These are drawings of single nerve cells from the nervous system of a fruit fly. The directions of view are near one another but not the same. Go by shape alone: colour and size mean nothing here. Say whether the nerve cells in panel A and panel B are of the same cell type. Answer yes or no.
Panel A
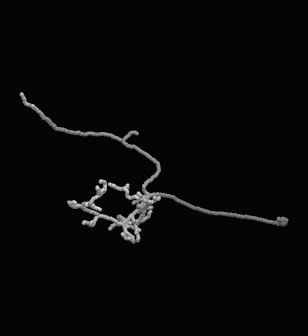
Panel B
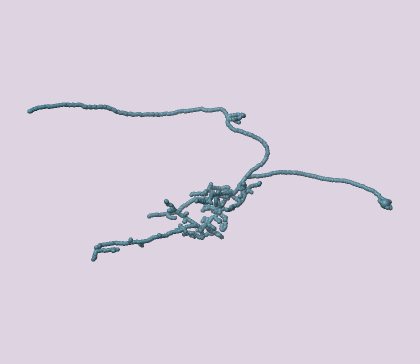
no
